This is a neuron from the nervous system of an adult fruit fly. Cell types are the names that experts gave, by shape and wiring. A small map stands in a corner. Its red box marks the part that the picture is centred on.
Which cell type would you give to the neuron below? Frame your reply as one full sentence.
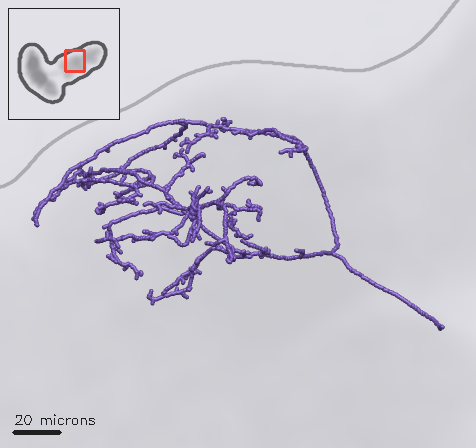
This neuron counts as a member of the cell type IN19B090.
